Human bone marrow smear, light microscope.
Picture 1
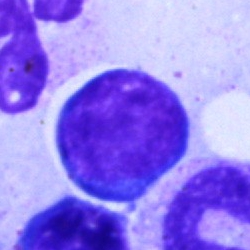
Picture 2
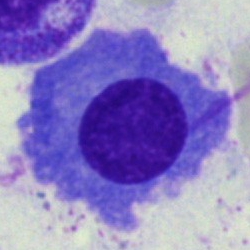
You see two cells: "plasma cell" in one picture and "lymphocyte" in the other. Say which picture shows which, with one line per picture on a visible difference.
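Picture 1 is a lymphocyte. The cytoplasm forms only a thin rim around the nucleus.
Picture 2 is a plasma cell. The cytoplasm is abundant and coloured a moderate violet-blue.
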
